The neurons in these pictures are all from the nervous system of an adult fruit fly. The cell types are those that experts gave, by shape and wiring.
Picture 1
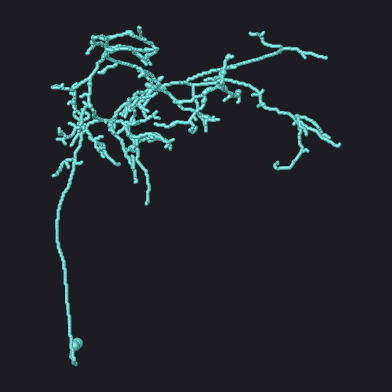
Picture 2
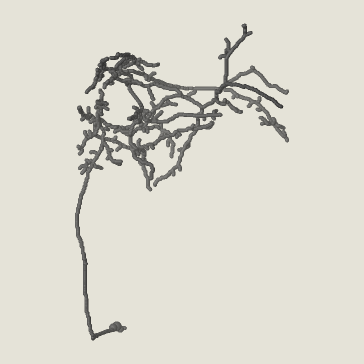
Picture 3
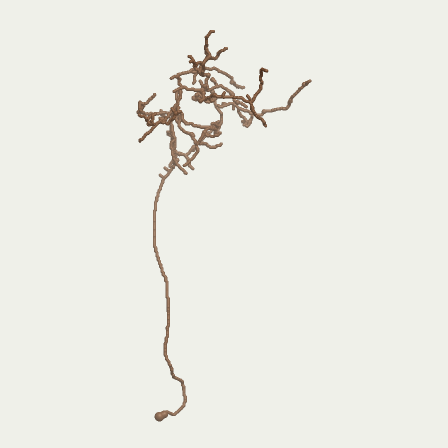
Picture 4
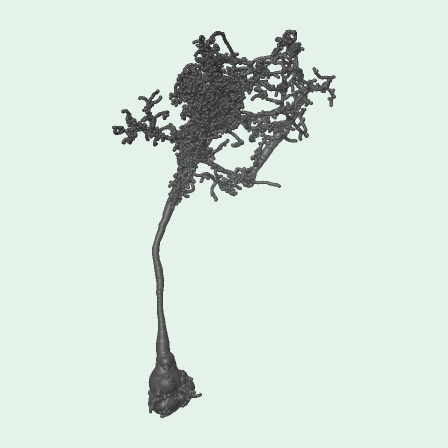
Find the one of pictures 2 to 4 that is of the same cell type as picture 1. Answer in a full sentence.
Picture 2 is of the same cell type.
